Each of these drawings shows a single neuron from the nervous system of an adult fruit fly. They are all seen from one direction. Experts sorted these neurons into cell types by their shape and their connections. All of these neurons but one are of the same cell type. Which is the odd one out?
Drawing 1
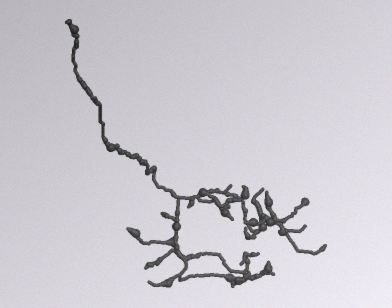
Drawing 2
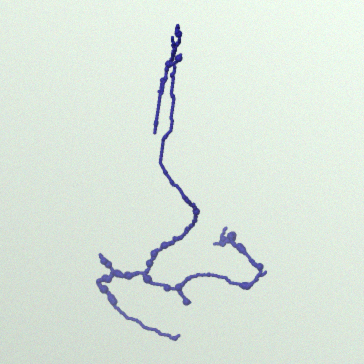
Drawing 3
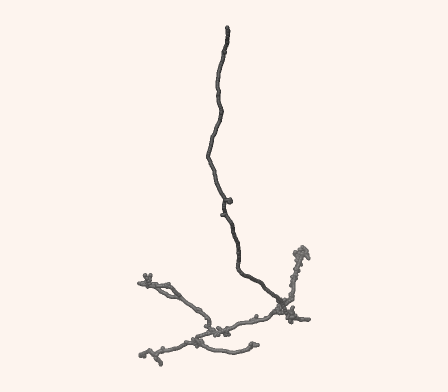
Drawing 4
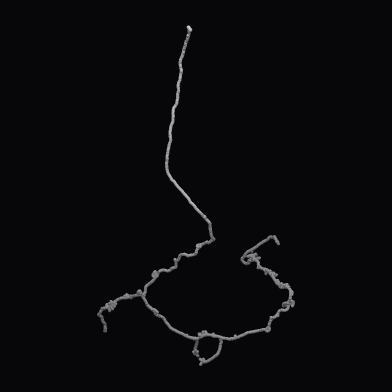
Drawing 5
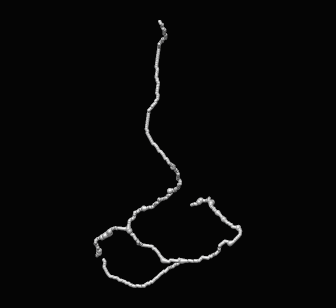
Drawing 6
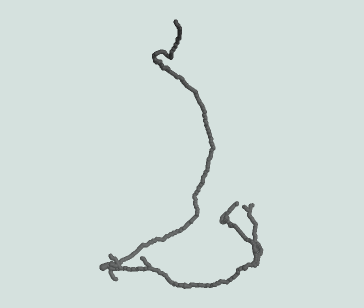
1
